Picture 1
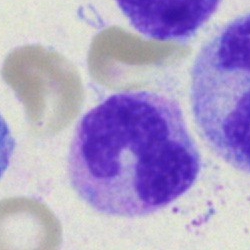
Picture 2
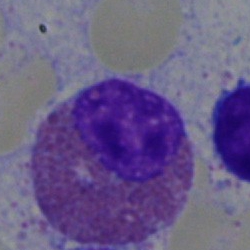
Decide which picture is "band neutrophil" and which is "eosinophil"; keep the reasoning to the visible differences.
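Picture 1 shows a band neutrophil; picture 2 shows an eosinophil. Taking the differences point by point, first the nucleus: in picture 1 it is deeply indented, with the notch opening downward, while in picture 2 it sits off-centre toward the top of the cell. Next, chromatin: dark purple and coarsely clumped in picture 1; purple with darker clumps and paler patches in picture 2. Then cytoplasm: pale pinkish-lilac in picture 1; plentiful and filling the lower part of the cell in picture 2. Last, granules: fine, faint and pinkish in picture 1; reddish-purple in picture 2.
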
